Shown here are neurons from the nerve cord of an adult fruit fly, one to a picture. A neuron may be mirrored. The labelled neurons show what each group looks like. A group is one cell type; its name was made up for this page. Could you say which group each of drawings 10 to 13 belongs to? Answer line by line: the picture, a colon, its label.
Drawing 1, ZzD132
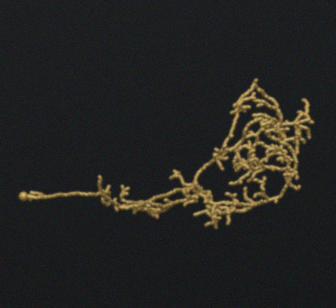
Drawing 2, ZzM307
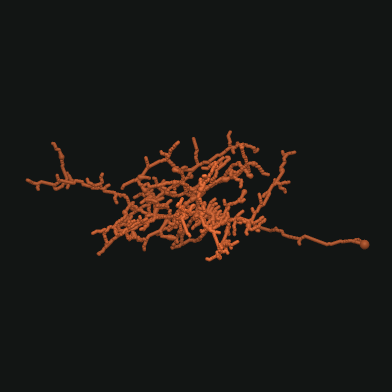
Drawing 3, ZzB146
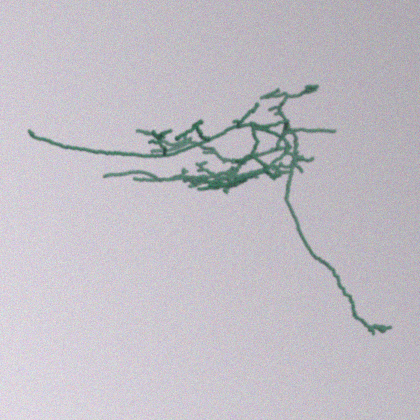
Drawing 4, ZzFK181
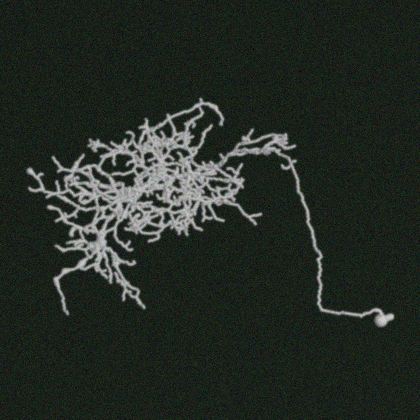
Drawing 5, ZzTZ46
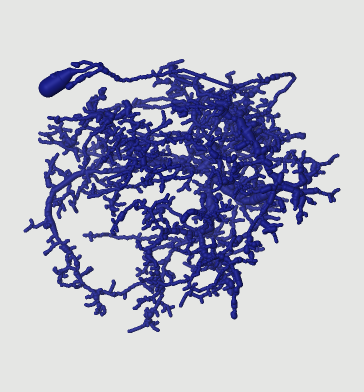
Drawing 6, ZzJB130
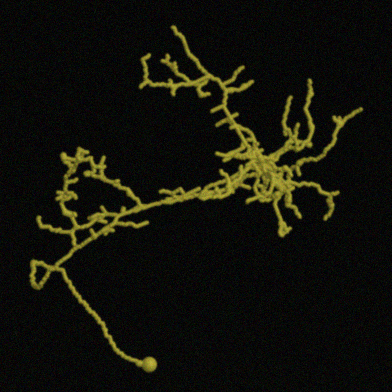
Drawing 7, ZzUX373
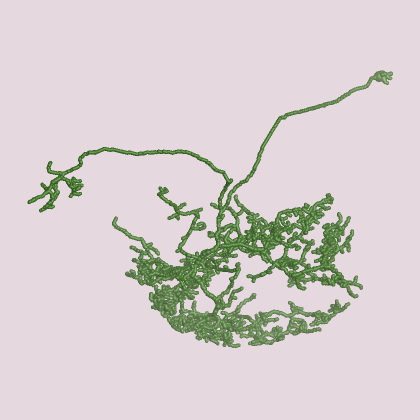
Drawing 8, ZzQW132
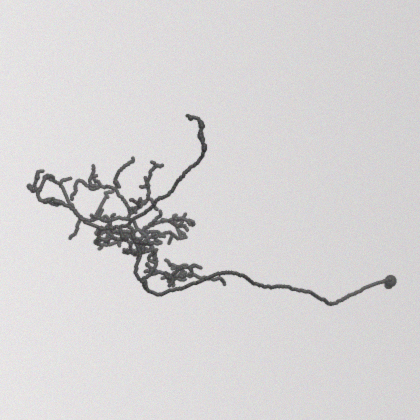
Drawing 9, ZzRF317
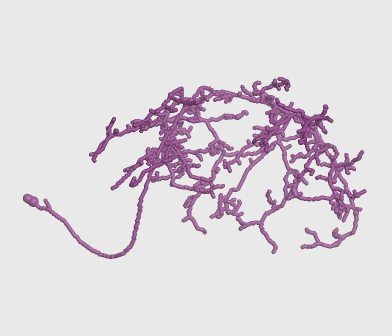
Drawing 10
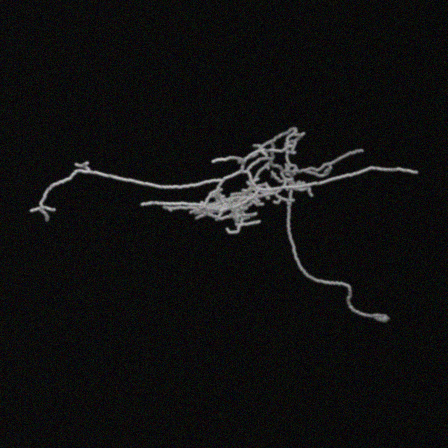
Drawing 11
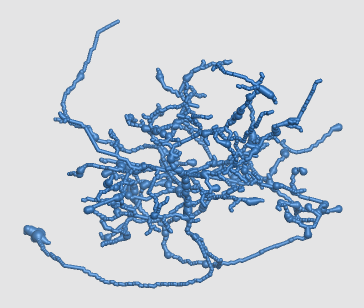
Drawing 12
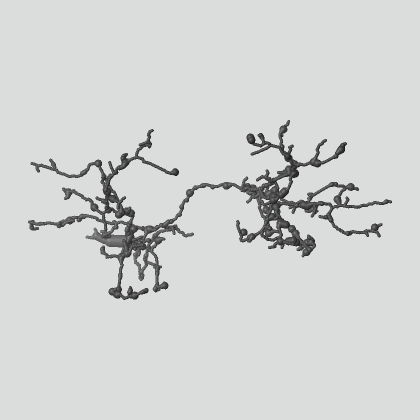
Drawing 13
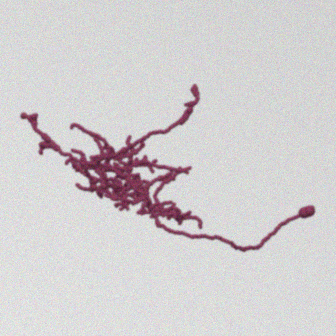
10: ZzB146
11: ZzM307
12: ZzD132
13: ZzQW132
